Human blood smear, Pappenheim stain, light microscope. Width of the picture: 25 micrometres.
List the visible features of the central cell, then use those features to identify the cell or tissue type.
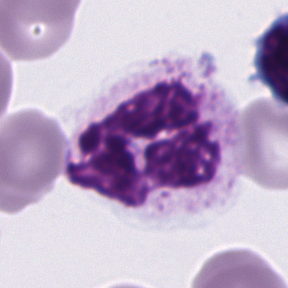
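The cell measures about 16 by 14 micrometres. Its nucleus, about 14 by 10 micrometres, is irregular and made up of several broad, folded lobes, with a pale gap between them at its middle. The chromatin is dark purple and coarsely clumped. The cytoplasm is very pale, nearly colourless, with a faint lilac tint. The cell is a segmented neutrophil.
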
